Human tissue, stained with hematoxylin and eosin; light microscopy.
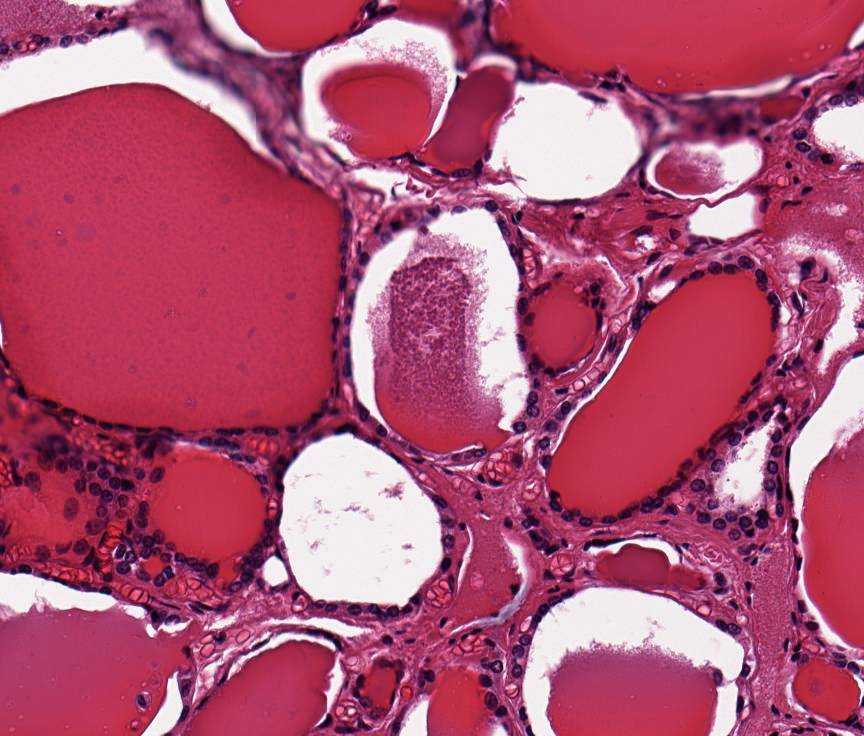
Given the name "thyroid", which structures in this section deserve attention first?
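This is thyroid, with closely packed, rounded follicles of widely varying size, full of pink colloid.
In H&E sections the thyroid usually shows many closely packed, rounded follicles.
Each follicle here has one layer of flattened to low cuboidal lining cells.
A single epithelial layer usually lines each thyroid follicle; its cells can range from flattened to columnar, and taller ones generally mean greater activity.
Their nuclei are small, round, dark and not overlapping, and the colloid is mostly homogeneous and deeply eosinophilic.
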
